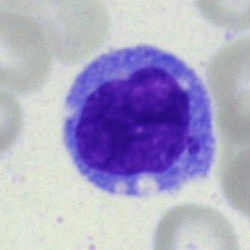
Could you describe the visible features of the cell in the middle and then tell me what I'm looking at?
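A shallow notch marks the upper edge of the nucleus, which a rim of blue cytoplasm surrounds on all sides. Below the nucleus, a few small clear vacuoles lie in that cytoplasm. This one is a monocyte.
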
